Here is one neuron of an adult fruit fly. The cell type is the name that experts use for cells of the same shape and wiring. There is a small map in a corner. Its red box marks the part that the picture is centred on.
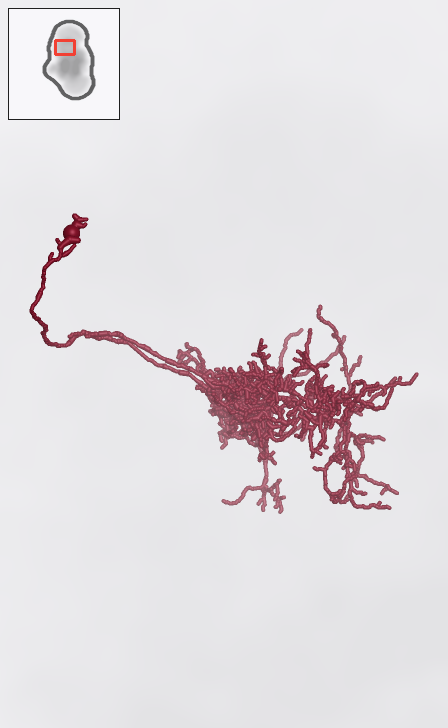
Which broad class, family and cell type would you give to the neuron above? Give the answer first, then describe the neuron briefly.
This is a central-brain intrinsic neuron. Its family is hemilineage VLPd&p1_dorsal. It is of cell type PVLP004. The picture shows dozens of branch ends. In this view it is wider than it is tall.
